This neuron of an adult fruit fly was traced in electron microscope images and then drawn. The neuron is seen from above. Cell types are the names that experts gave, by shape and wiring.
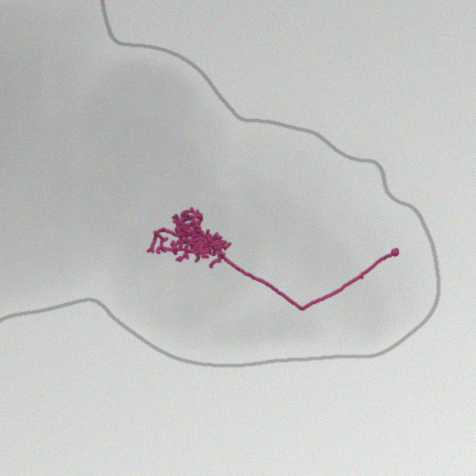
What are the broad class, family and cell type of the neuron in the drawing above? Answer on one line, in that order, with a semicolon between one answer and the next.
optic-lobe intrinsic neuron; Tm; Tm24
